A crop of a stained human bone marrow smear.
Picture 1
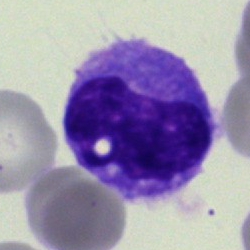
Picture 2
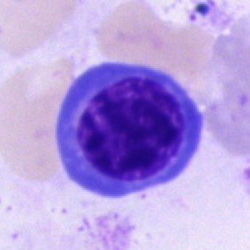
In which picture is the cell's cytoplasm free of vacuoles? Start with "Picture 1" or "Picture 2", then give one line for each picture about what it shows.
Picture 2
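In picture 1: One sharply outlined, round, clear vacuole sits at the lower left of the cell.
In picture 2: The cytoplasm shows no vacuoles.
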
